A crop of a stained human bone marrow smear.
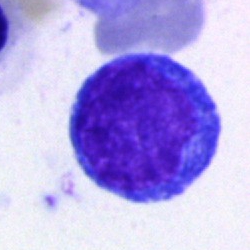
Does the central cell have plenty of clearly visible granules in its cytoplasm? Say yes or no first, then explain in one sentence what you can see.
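No. No granules are visible in the cytoplasm.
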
